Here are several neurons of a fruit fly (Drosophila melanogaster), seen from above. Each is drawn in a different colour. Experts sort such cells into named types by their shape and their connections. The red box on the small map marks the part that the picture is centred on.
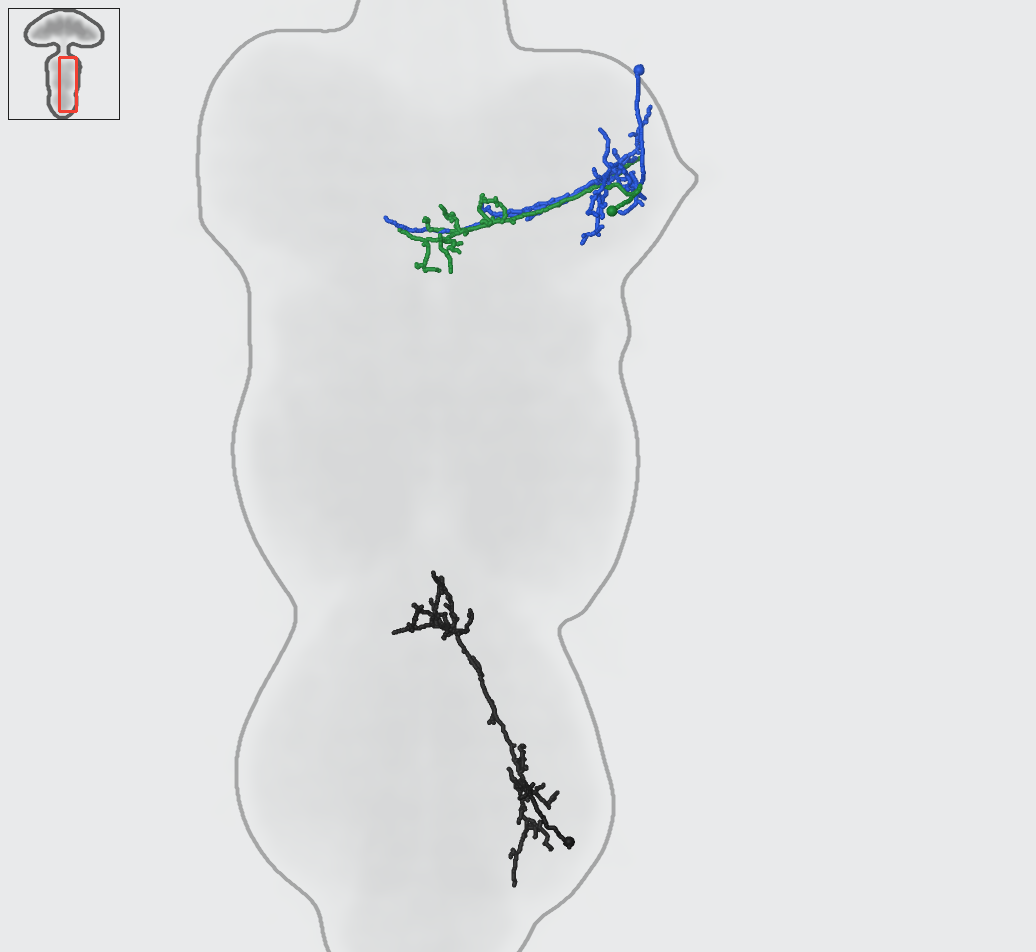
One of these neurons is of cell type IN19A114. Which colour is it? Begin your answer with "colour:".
colour: green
